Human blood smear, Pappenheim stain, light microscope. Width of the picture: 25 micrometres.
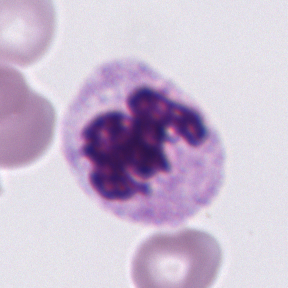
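Segmented neutrophil: look at the nucleated cell at the centre. Its outline is round to slightly oval, with a smooth edge. Notice the dark purple, coarsely clumped chromatin; the nucleus takes up about 40% of the cell's area. Around it, the cytoplasm is pale pinkish-lilac, with fine lilac granules scattered all through it.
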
